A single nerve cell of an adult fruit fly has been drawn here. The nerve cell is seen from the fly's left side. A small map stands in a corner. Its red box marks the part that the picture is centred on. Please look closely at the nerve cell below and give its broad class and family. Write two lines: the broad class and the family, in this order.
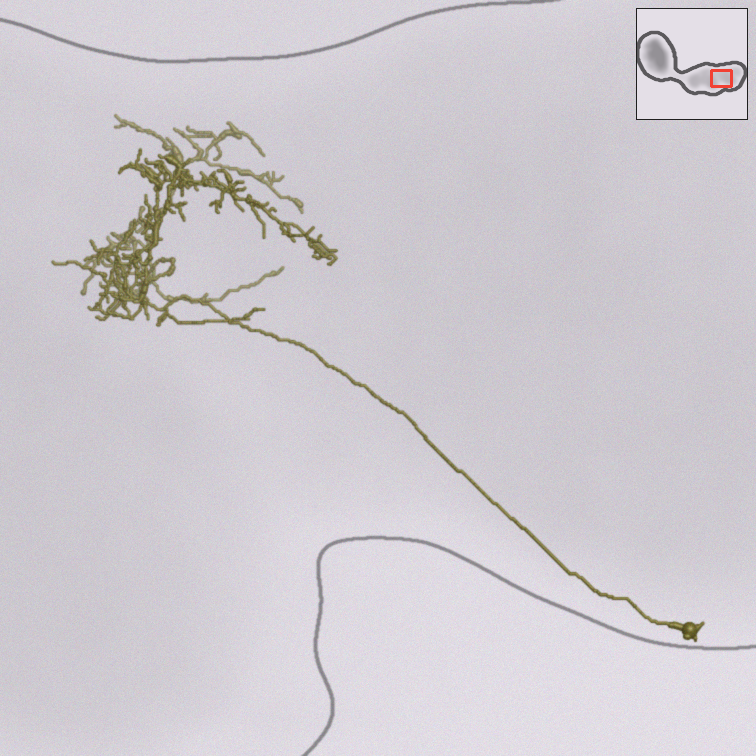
nerve-cord intrinsic neuron
hemilineage 07B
